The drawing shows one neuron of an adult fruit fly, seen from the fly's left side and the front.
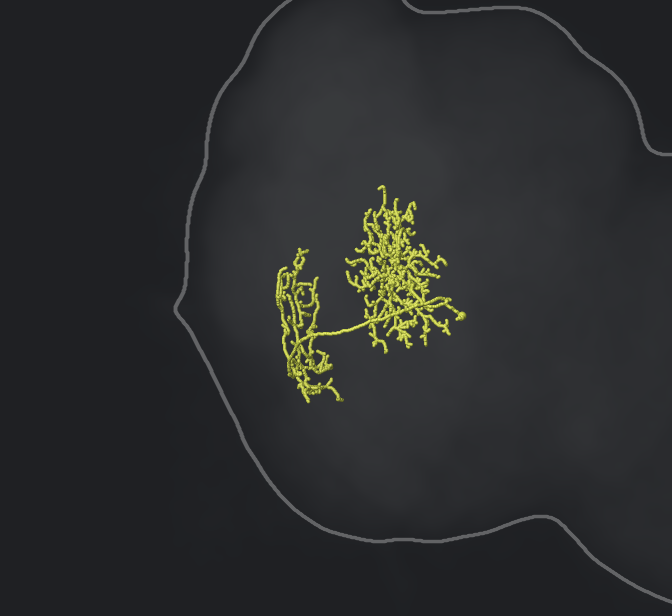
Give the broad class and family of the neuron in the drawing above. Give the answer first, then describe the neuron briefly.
Its broad class is optic-lobe intrinsic neuron. Its family is MeLo. As drawn here it is about as wide as it is tall.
